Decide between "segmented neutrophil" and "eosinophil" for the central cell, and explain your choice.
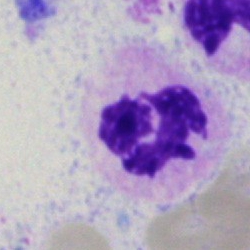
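Segmented neutrophil. To begin with the cytoplasm: it is abundant and pale pink.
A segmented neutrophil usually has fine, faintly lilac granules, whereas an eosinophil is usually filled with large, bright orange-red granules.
The pale pink tone here sets this cell apart from the bright orange-red fill of an eosinophil. Next, the nucleus is irregular and folded, its chromatin dense and dark purple, with a small pale gap enclosed near its middle. Last, the outline is roughly round, with a faint, poorly defined edge.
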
